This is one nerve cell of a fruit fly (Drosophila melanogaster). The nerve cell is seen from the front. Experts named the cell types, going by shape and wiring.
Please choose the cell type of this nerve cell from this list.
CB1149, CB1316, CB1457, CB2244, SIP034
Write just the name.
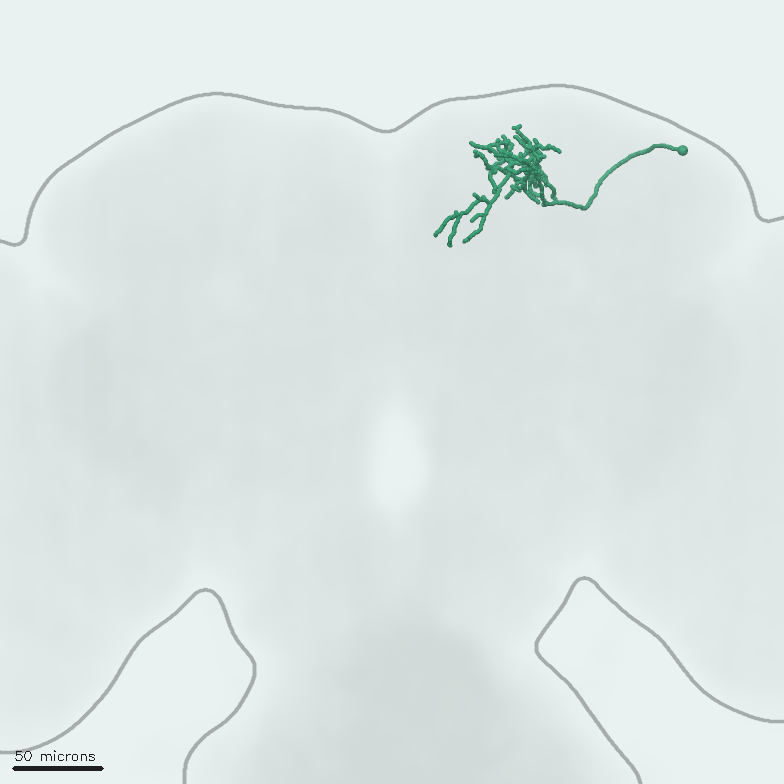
CB1316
